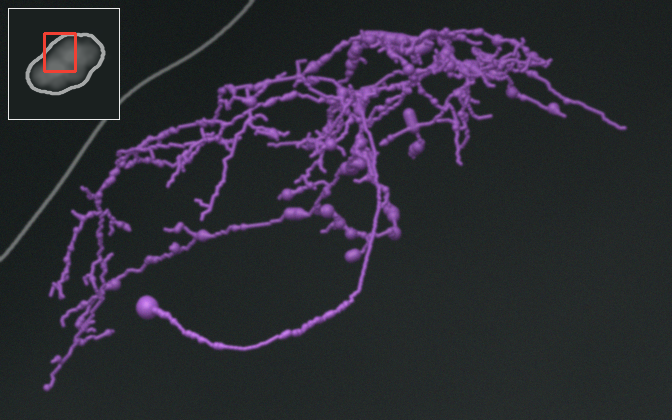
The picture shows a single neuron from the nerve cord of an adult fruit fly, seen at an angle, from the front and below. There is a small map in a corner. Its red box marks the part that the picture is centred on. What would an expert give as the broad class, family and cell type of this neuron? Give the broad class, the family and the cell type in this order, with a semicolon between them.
nerve-cord intrinsic neuron; hemilineage 03B; IN03B075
